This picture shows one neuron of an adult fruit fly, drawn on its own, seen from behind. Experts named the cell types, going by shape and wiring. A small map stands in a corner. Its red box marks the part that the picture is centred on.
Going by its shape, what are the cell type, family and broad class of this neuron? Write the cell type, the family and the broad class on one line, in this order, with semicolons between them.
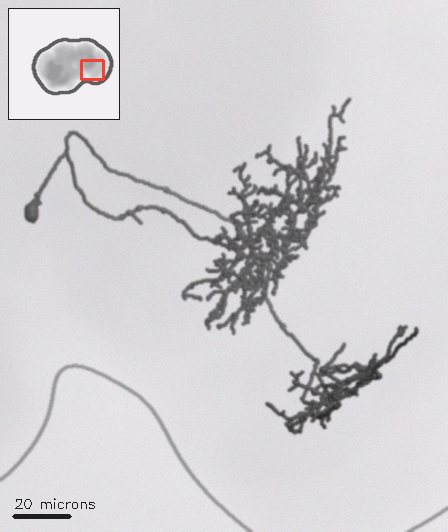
MeLo12; MeLo; optic-lobe intrinsic neuron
